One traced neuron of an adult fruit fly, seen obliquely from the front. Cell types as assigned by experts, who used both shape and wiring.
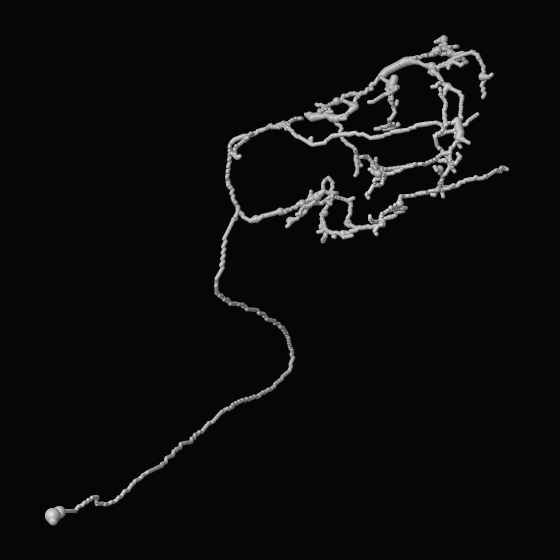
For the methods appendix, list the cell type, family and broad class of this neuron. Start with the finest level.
IN02A055; hemilineage 02A; nerve-cord intrinsic neuron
